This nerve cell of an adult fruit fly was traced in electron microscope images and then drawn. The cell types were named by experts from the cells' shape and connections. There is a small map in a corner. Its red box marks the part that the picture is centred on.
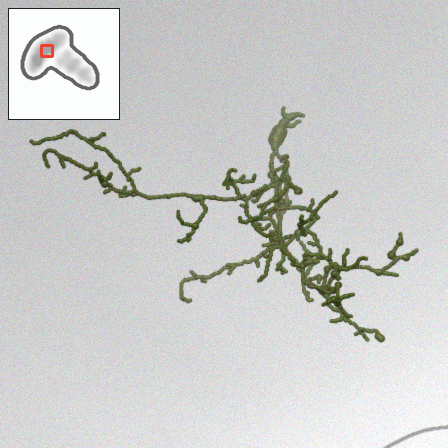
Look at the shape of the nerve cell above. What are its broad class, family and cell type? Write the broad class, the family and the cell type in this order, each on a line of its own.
central-brain intrinsic neuron
hemilineage VLPd&p1_dorsal
SIP015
